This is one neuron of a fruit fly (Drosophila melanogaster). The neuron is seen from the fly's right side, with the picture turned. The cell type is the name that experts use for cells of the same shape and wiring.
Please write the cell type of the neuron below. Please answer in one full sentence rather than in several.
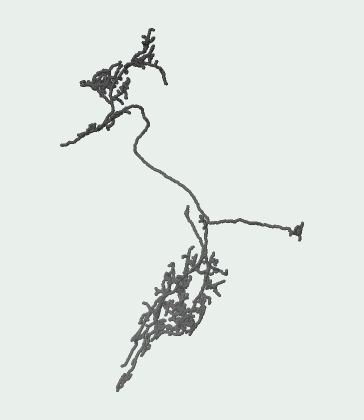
Included in the cell type CL114 is this neuron.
